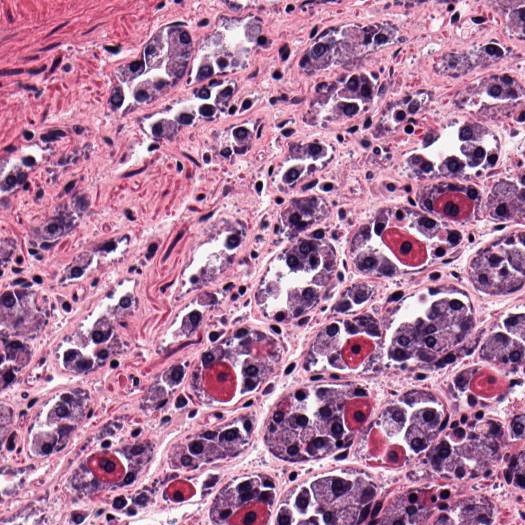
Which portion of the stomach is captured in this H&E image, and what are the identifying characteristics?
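I'd say these are fundic glands. Among the purple cells, scattered single cells show dense bright red cytoplasm, mainly lower and right.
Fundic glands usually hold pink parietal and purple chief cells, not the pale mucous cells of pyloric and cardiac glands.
Rounded nests of cells with round, fairly uniform nuclei sit between thin fibrous septa. Dense wavy pink collagen sits top left.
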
